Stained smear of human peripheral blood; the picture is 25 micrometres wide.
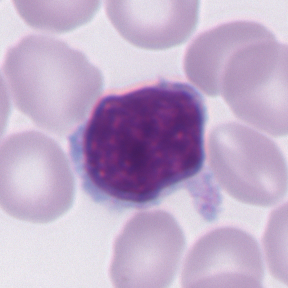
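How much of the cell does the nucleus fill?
Most, leaving a narrow rim of pale blue cytoplasm.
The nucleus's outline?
Roughly round, slightly angular, no lobes.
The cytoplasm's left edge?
Ragged and frayed, not smooth.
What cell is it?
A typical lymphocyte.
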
